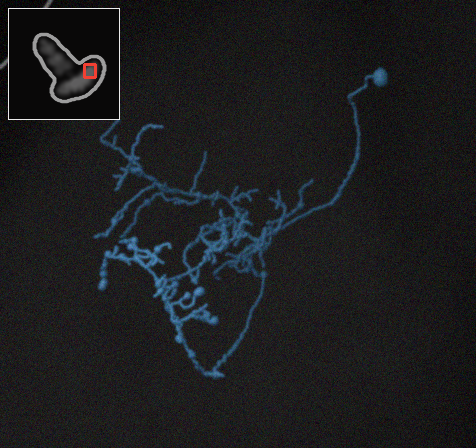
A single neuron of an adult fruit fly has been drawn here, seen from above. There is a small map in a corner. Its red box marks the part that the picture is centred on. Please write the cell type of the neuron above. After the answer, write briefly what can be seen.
The cell type is LHAD1f4. It is a central-brain intrinsic neuron. Its cell body lies at the upper right of the picture. The picture shows dozens of branch ends.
